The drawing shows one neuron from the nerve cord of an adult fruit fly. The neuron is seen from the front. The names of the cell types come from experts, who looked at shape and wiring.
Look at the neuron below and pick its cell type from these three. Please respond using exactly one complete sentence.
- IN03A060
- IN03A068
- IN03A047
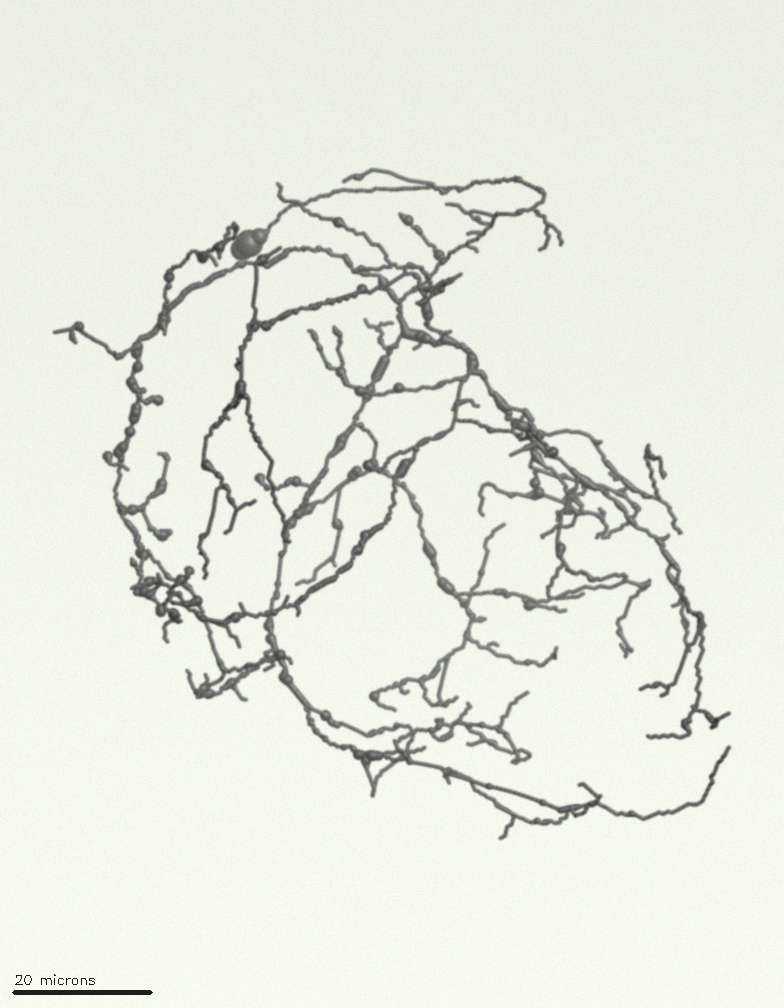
The cell type name for this neuron is IN03A068.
